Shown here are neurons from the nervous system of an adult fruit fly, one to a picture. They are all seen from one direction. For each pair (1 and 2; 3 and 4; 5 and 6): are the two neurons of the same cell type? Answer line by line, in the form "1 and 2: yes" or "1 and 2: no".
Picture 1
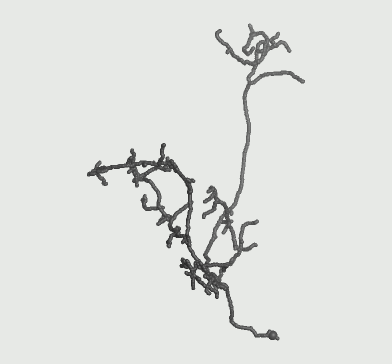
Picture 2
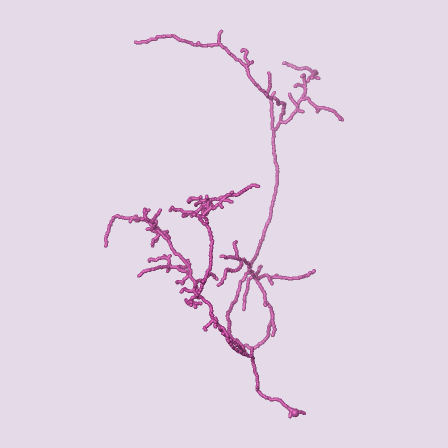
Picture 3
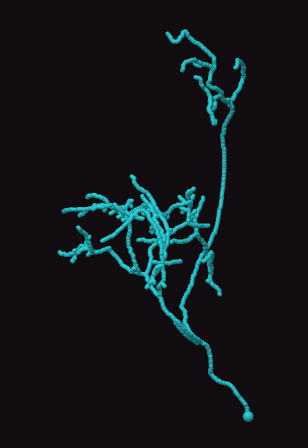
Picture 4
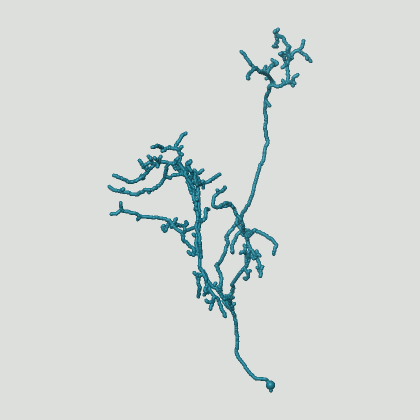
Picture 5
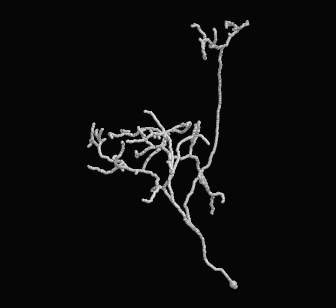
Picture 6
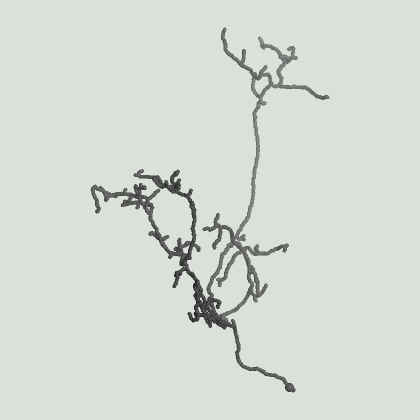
1 and 2: yes
3 and 4: no
5 and 6: no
